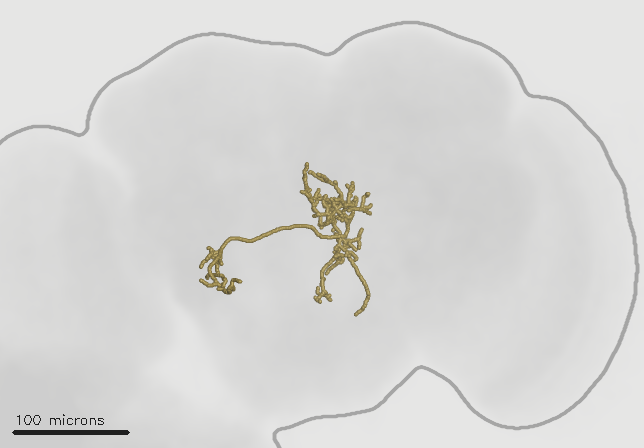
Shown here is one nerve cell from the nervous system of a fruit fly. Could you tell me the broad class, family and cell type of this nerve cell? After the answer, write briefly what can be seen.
It is a central-brain intrinsic neuron. Its family is hemilineage DM4_ventral. The cell type is CB3220. From left to right in the picture it spans about 150 microns. In this view it is about as wide as it is tall.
